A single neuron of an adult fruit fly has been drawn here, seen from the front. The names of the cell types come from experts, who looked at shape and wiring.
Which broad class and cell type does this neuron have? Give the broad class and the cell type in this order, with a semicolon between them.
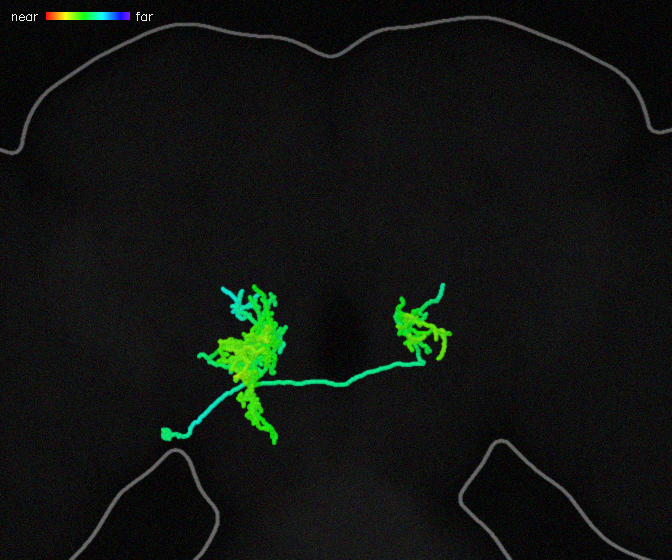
central-brain intrinsic neuron; CB0492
